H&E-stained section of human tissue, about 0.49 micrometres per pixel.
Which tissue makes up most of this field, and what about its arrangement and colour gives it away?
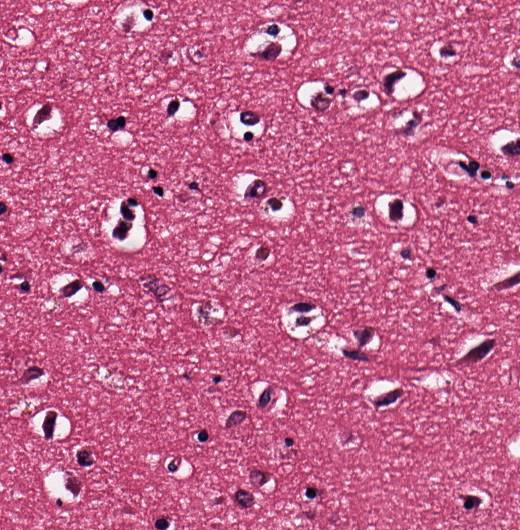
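This is cerebral cortex. Notice the uniform pink, finely granular neuropil, cells scattered singly, no organised units.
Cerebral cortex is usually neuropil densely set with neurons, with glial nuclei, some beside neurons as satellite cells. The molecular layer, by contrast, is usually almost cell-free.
Larger cells have dark, often angular nuclei filling much of a small cell body. Numerous small, round, dark nuclei with scant cytoplasm lie among them, several at edges of the clear spaces around larger cells.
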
